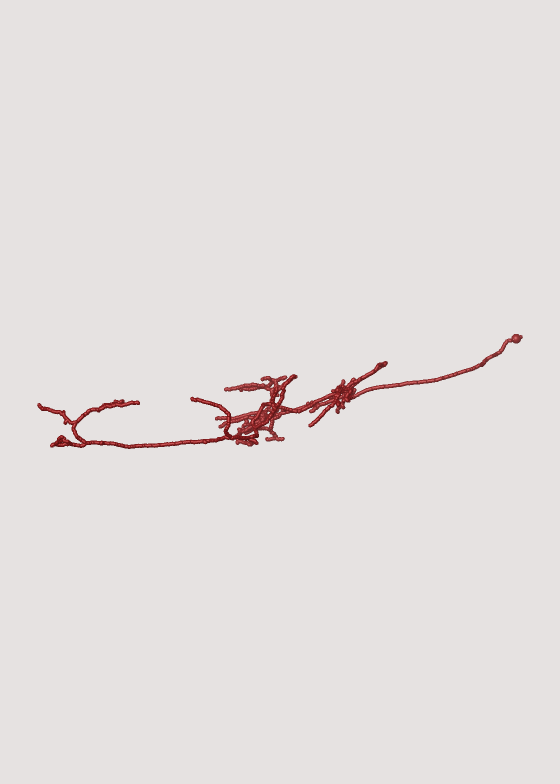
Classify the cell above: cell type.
IN06A072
